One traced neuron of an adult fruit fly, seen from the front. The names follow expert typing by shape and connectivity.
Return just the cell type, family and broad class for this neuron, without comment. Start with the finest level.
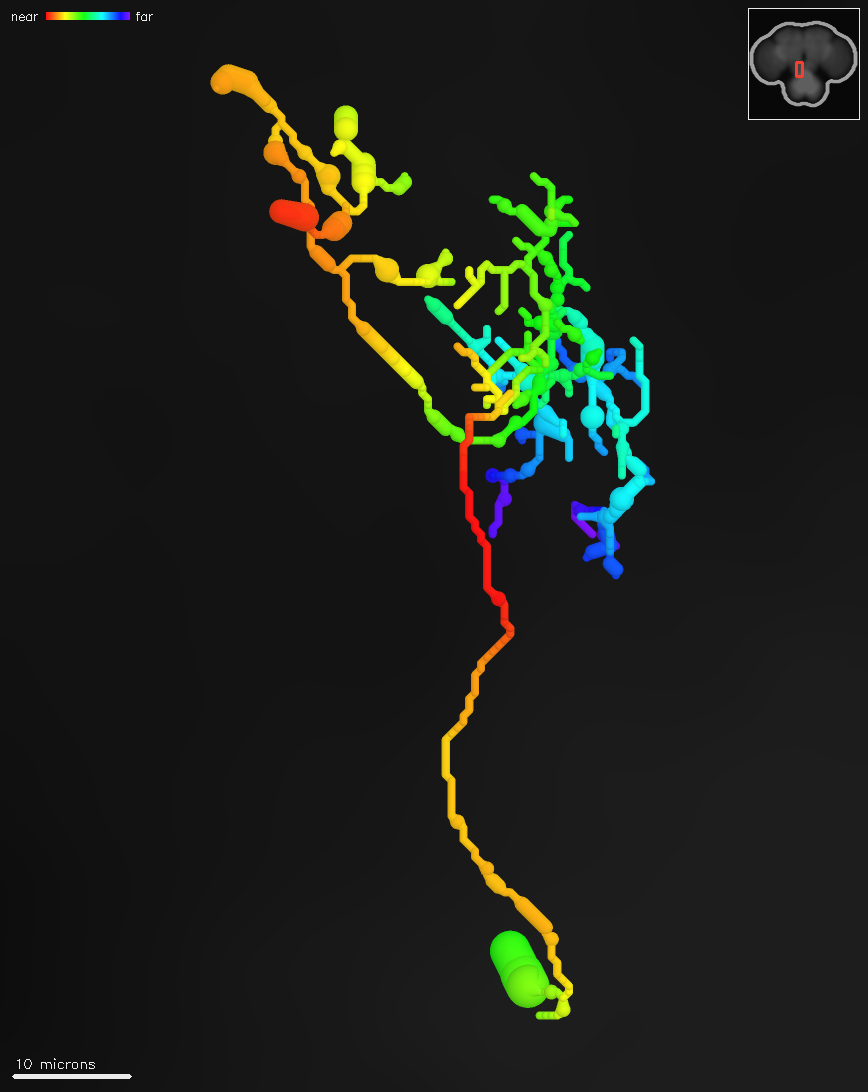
GNG431; hemilineage LB3; central-brain intrinsic neuron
